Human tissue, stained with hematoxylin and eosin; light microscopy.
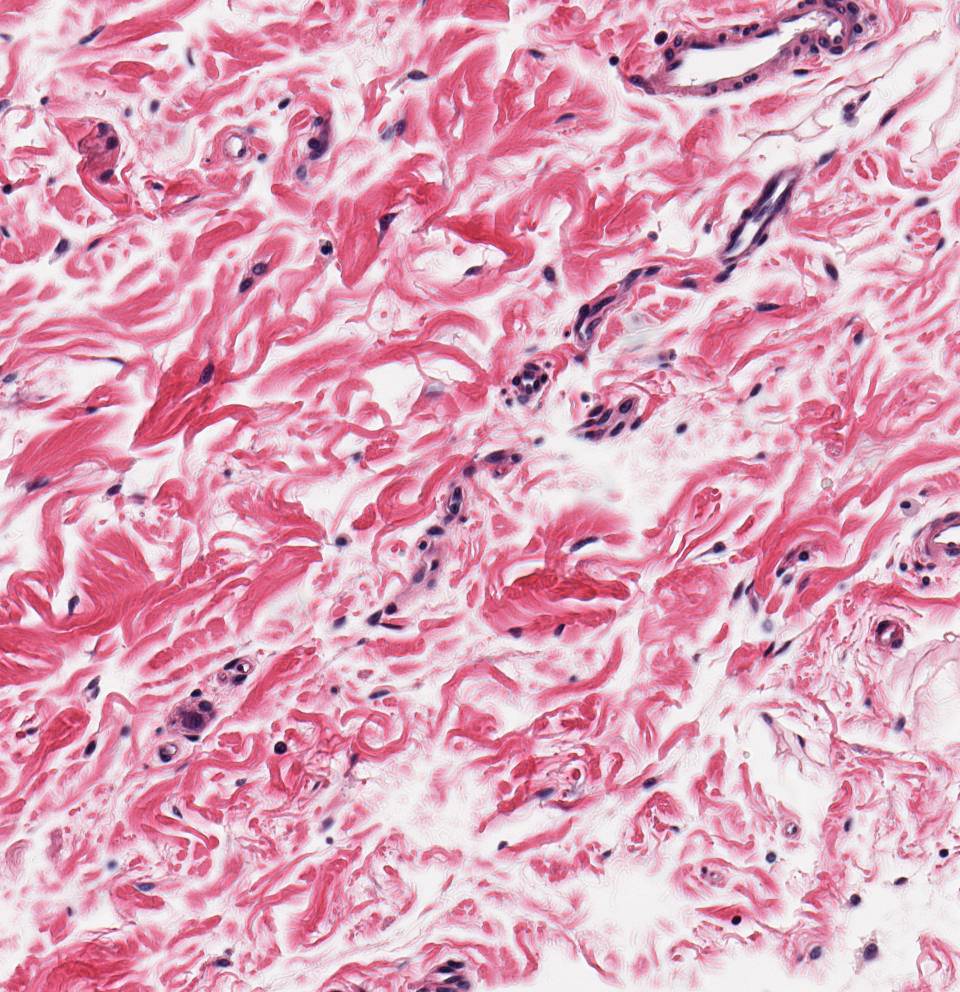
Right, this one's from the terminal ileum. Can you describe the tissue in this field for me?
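Quick look: small dark spindle-shaped nuclei, sparse, sitting singly between the collagen bundles. There's a chain of small vessels with clustered nuclei running diagonally from upper right toward the centre. Toward the lower right, the fibres get paler, finer and looser than elsewhere. No epithelium anywhere.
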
